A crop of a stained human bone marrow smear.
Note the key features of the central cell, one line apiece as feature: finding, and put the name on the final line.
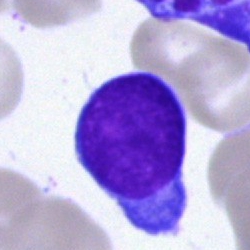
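Chromatin: deep purple, finely textured, no coarse clumps that I can see
Nucleolus: I can't make out a distinct one
Cytoplasm: blue, paler than the nucleus
Granules: none seen in the cytoplasm
Name: blast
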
